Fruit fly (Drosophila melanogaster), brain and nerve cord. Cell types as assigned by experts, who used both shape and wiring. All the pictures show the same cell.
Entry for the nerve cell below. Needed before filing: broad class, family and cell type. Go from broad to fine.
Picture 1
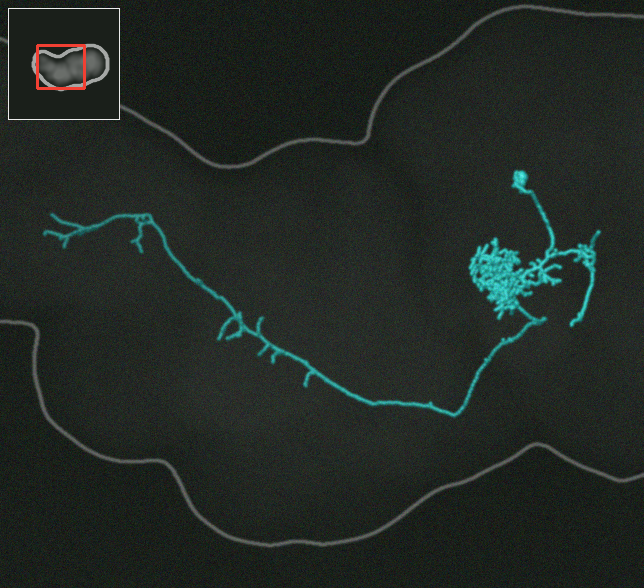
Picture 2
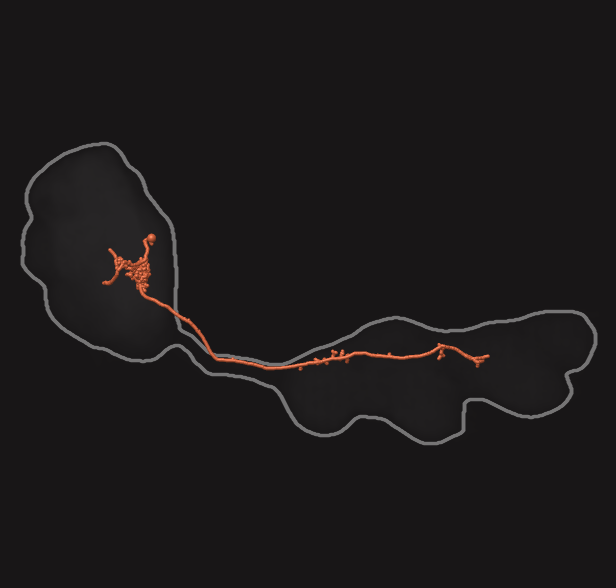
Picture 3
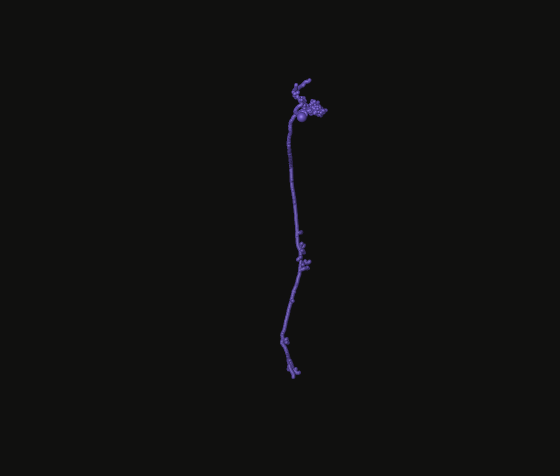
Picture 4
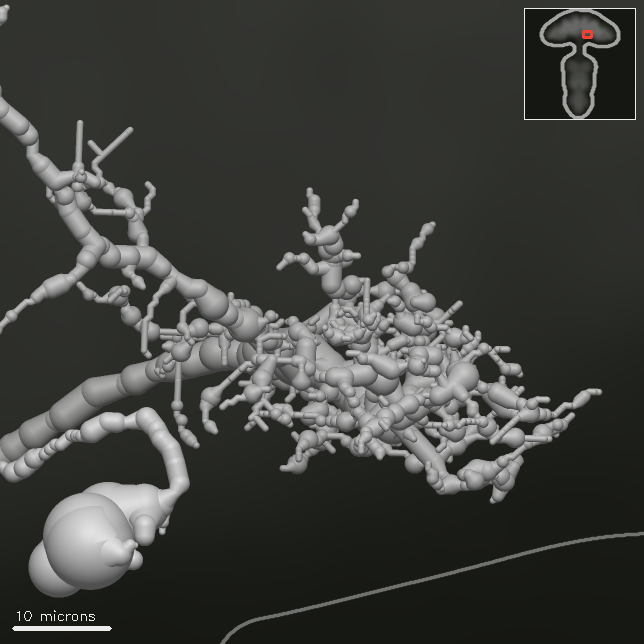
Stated: descending neuron; DNp; DNp15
